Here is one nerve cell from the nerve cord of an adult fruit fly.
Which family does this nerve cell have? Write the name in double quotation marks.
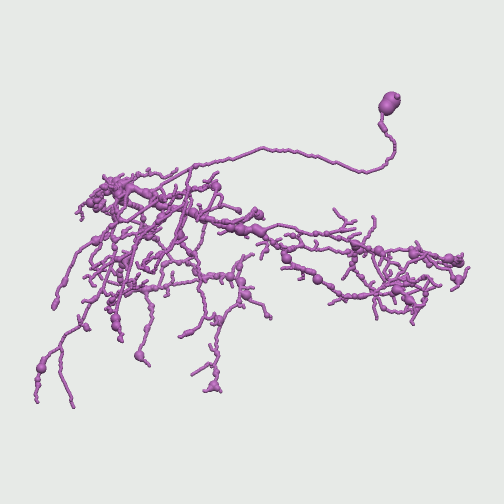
"hemilineage 08A"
